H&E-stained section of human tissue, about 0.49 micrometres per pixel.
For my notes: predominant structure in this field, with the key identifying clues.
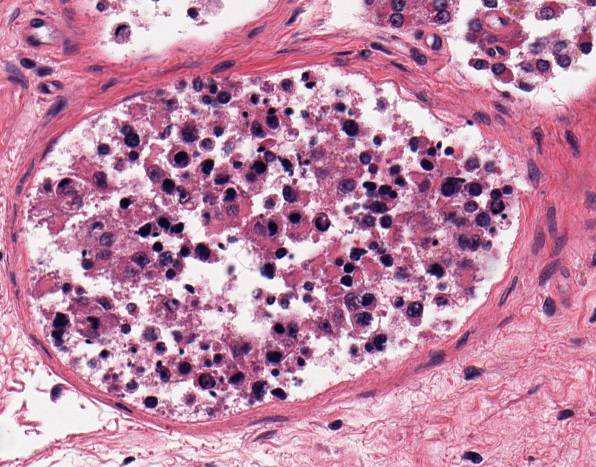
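A seminiferous tubule is the main structure. One large oval tubular unit fills most of the field, slightly left of centre.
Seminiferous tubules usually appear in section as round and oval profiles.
Many cells have small, round, very dark, dense nuclei; larger ones have pale pink, granular cytoplasm. Parts of similar units with detached cells line the top edge, especially upper right.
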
